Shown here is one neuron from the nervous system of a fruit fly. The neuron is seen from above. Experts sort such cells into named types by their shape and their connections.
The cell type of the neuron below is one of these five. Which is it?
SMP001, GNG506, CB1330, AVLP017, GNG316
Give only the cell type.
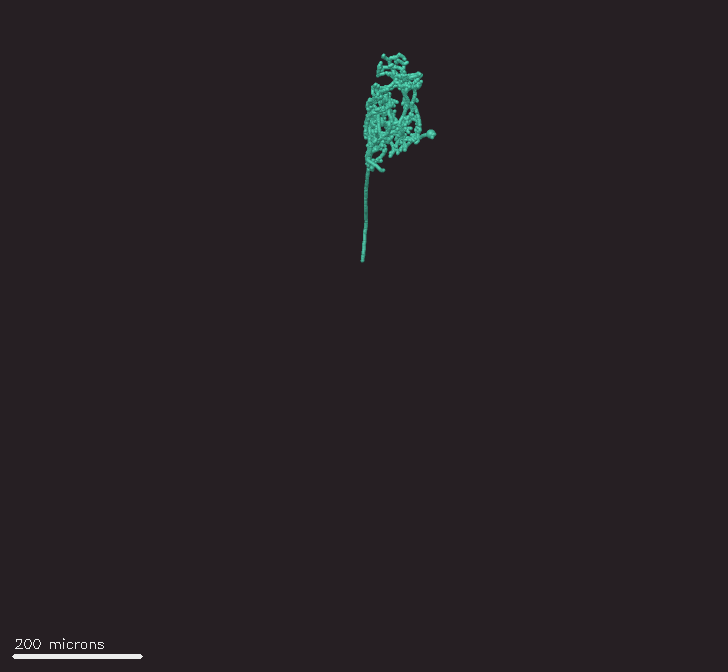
GNG316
